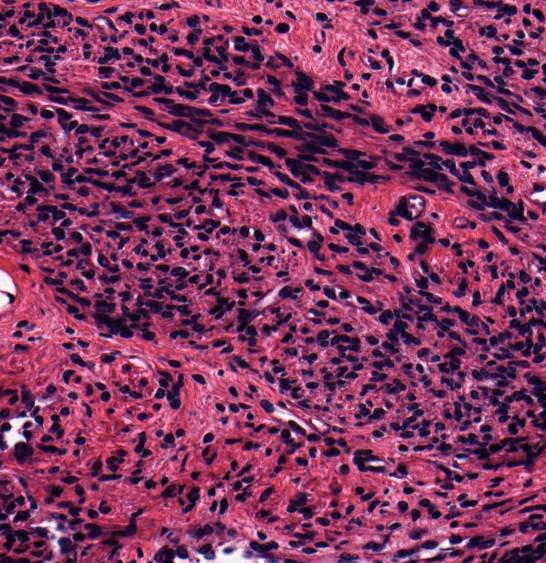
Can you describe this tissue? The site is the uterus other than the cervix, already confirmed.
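You've got densely crowded cells here, in sheets and streaming bands running obliquely from upper left to lower right. Their nuclei are dark-staining, oval to spindle-shaped and closely packed, and they vary noticeably in size and shape from one cell to the next. Cytoplasm is scant, and the cell borders are indistinct.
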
